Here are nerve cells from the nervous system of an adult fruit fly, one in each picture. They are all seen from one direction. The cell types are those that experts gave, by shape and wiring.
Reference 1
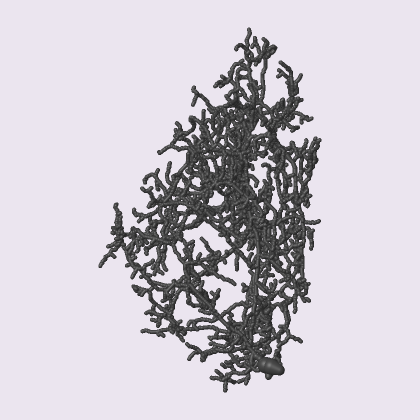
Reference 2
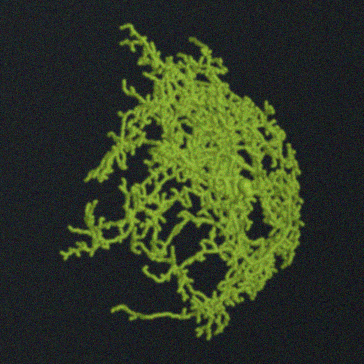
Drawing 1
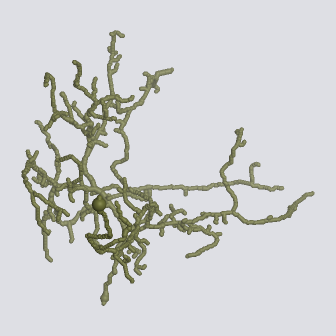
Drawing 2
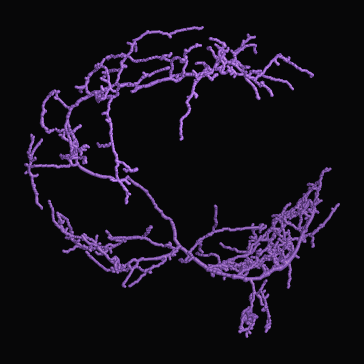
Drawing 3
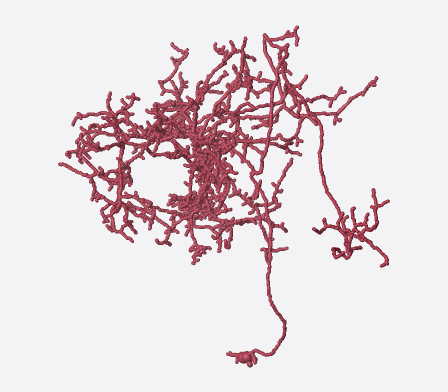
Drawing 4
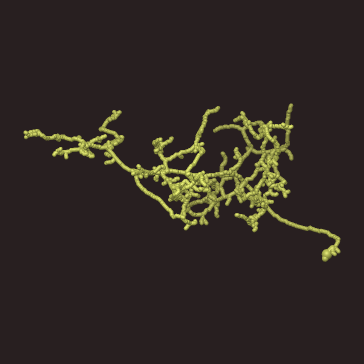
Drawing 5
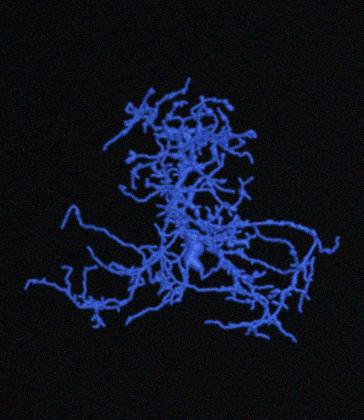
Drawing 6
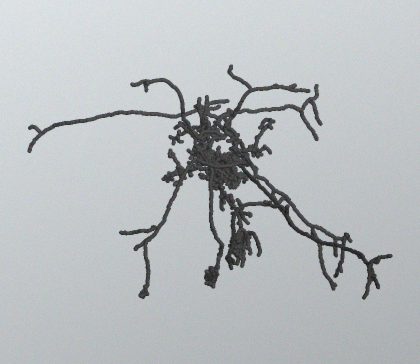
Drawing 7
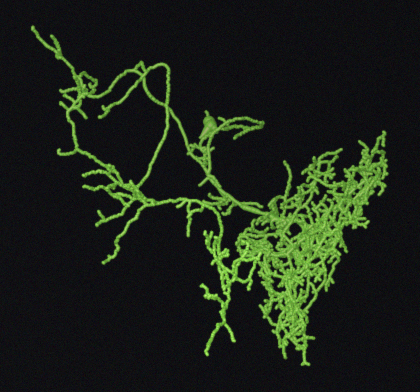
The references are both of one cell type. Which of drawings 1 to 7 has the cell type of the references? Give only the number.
5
